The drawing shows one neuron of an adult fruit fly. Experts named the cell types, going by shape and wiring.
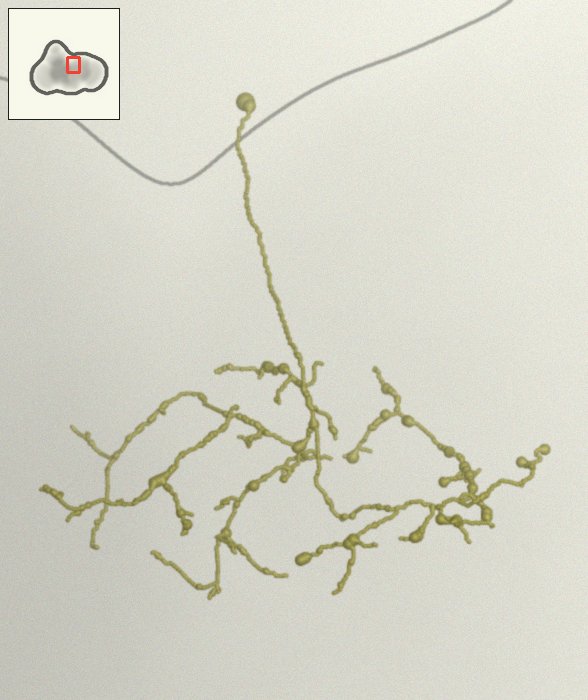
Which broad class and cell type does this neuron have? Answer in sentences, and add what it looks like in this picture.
It is a central-brain intrinsic neuron. Its cell type is CB1844. Its cell body lies at the top of the picture. Dozens of branch ends can be seen.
